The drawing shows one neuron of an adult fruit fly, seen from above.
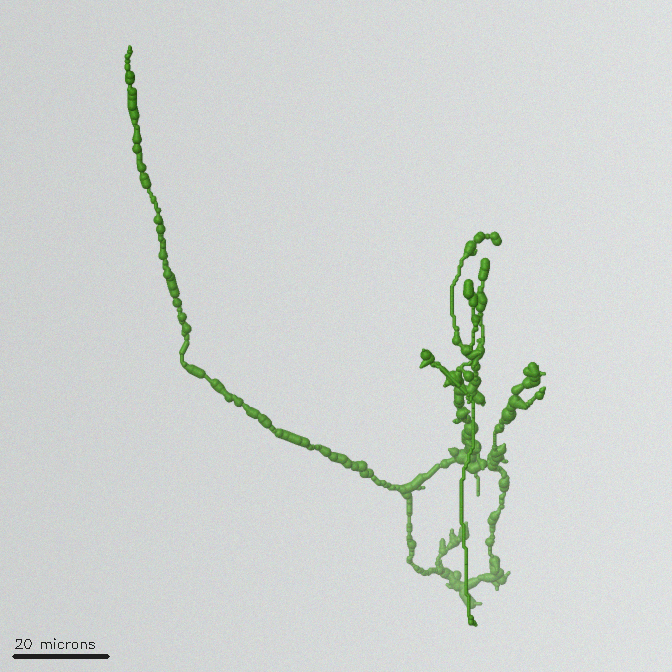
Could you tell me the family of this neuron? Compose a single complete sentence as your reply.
In family terms, the neuron is class mechanosensory.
